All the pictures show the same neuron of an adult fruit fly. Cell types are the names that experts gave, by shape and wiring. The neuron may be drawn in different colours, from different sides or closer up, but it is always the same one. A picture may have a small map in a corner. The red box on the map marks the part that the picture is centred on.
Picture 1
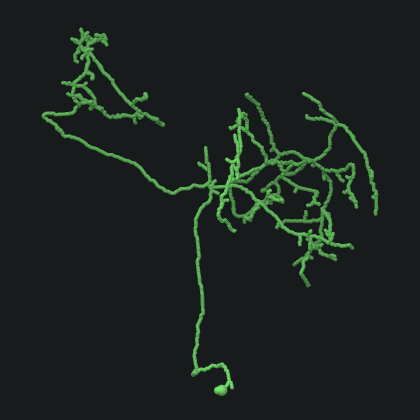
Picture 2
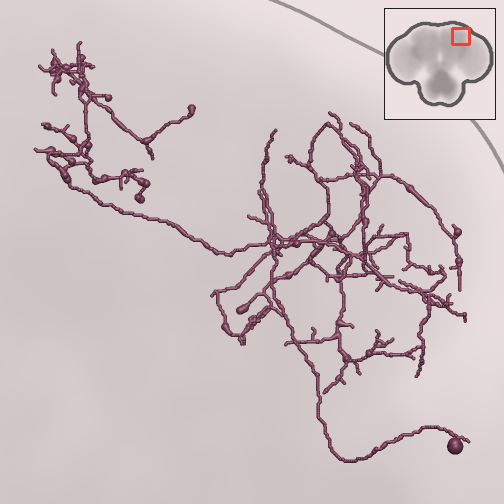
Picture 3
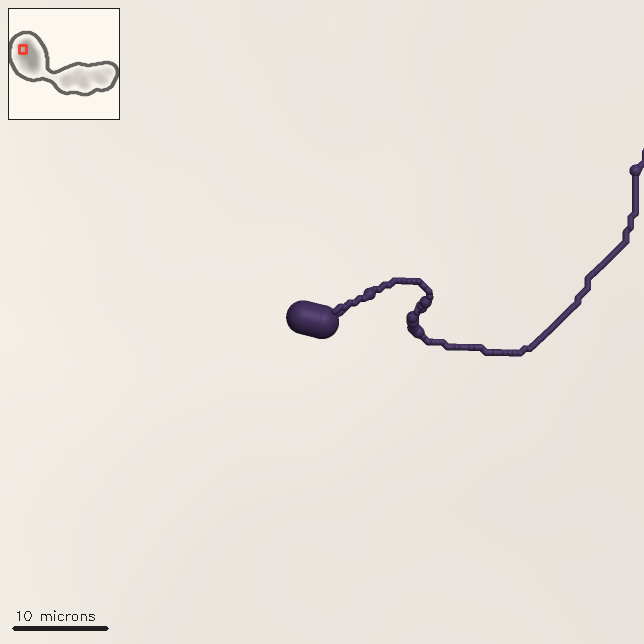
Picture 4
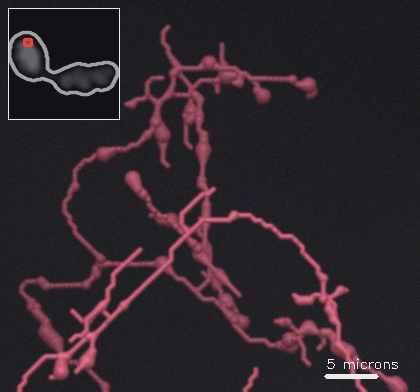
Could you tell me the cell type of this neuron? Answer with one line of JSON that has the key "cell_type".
{"cell_type": "LHAV6a7"}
